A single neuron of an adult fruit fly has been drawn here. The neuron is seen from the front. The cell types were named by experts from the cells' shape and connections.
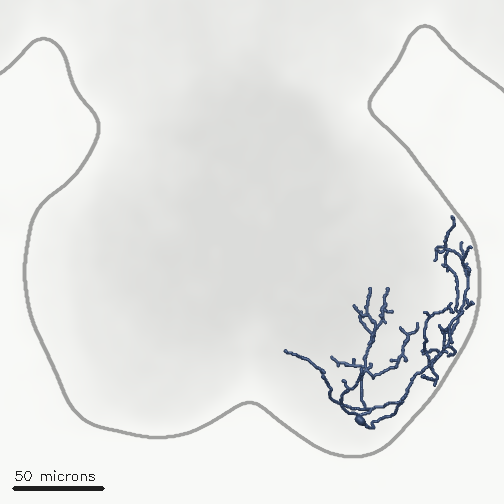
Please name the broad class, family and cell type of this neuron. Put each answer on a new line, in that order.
nerve-cord intrinsic neuron
hemilineage 01B
IN01B027_f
